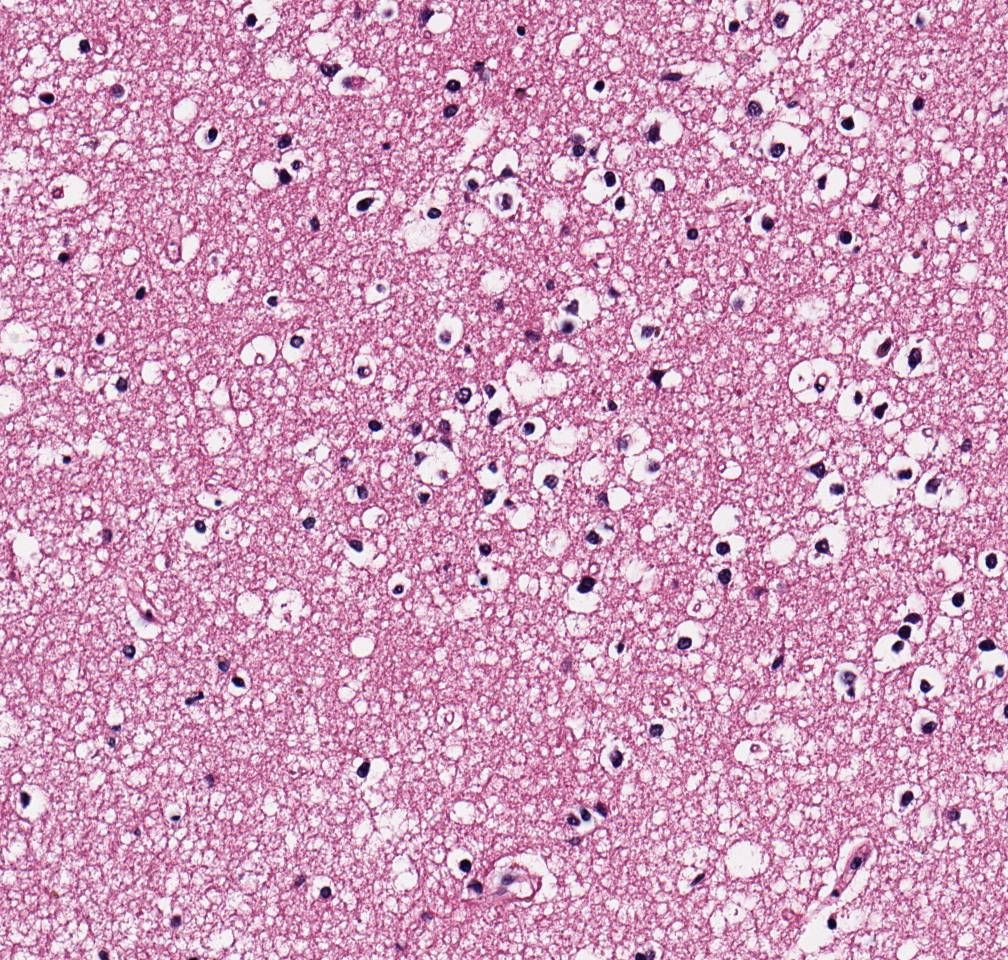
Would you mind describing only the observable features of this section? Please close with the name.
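Fine, pink, fibrillary neuropil fills the whole field, with no epithelium or glands. Scattered single cells are somewhat more crowded upper right than lower left. Most nuclei are small, round and dark, many sitting in clear round spaces like empty haloes. The section is cerebral cortex.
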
